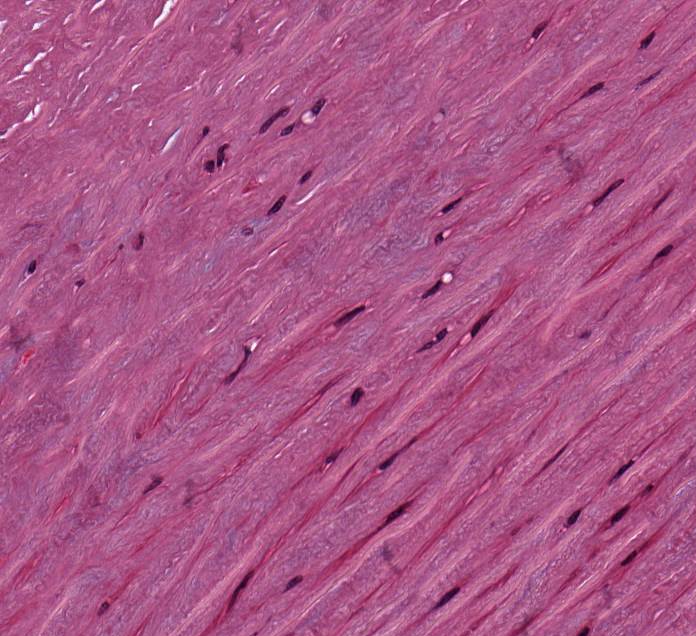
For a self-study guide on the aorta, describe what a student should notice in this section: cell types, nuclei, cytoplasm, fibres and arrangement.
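Across the whole field, eosinophilic fibres run in parallel bundles diagonally from the lower left to the upper right. They are gently wavy rather than perfectly straight. Nuclei are elongated and spindle-shaped, their long axes parallel to the fibres. In places, the material between the pink fibres has a faint blue-grey tinge.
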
